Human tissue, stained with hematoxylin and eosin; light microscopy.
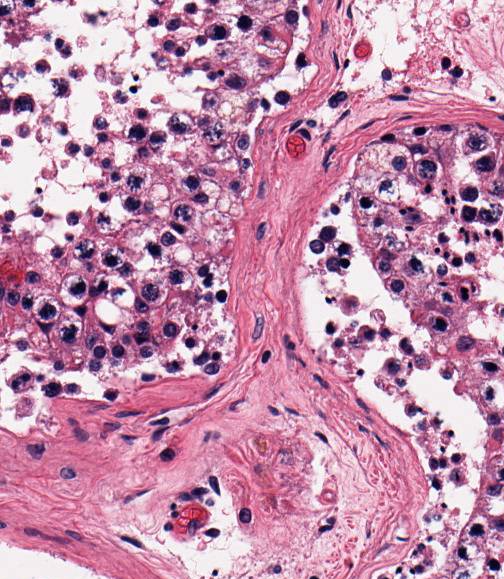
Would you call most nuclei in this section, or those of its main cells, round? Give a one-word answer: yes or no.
Yes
